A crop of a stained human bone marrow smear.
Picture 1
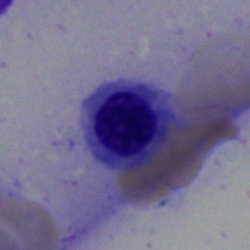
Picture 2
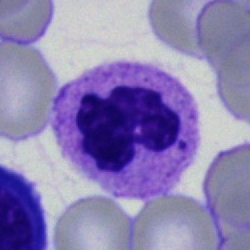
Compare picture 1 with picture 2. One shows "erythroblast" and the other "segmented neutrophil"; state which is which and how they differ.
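The first picture shows an erythroblast, and the second a segmented neutrophil. Begin with the edge of each cell: the erythroblast is roughly round but a little uneven and bumpy at its upper left, while the segmented neutrophil has a round, smooth outline. Now look at the nucleus in the second picture. It is irregular and lobulated, with several indentations along its edge, and its chromatin is dark purple and densely clumped, with no nucleoli to be seen.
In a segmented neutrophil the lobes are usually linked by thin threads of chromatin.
Around that nucleus runs a wide rim of pale lilac cytoplasm, and just to the right of the nucleus you can find a small dark round dot. In the erythroblast, by contrast, the cytoplasm shows no granules and no clear vacuoles.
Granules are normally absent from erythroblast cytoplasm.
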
